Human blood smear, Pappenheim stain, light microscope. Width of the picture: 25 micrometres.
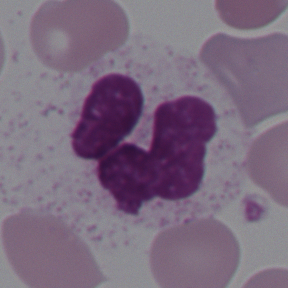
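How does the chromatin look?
Dense and dark purple, with only a few small paler spots.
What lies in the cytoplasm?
Small pinkish-violet granules, scattered through pale, faintly pinkish-lilac cytoplasm.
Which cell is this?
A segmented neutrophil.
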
